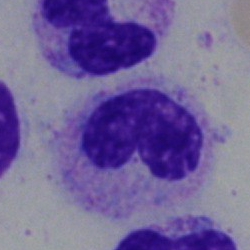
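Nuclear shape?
Kidney-shaped, indented from the lower side.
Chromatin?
Dense, dark purple.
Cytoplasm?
Moderately wide rim around the nucleus, with fine pink-violet granules scattered throughout.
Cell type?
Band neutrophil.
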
